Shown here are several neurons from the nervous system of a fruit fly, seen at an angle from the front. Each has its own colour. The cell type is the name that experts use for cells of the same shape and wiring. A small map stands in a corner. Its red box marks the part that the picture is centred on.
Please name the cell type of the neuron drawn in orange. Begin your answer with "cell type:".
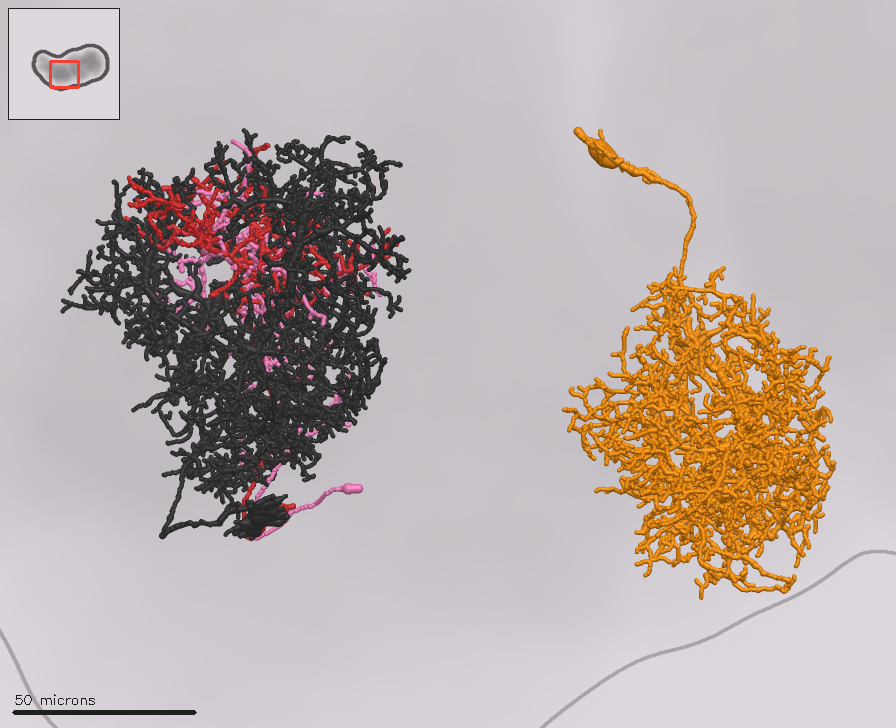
cell type: IN19A007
